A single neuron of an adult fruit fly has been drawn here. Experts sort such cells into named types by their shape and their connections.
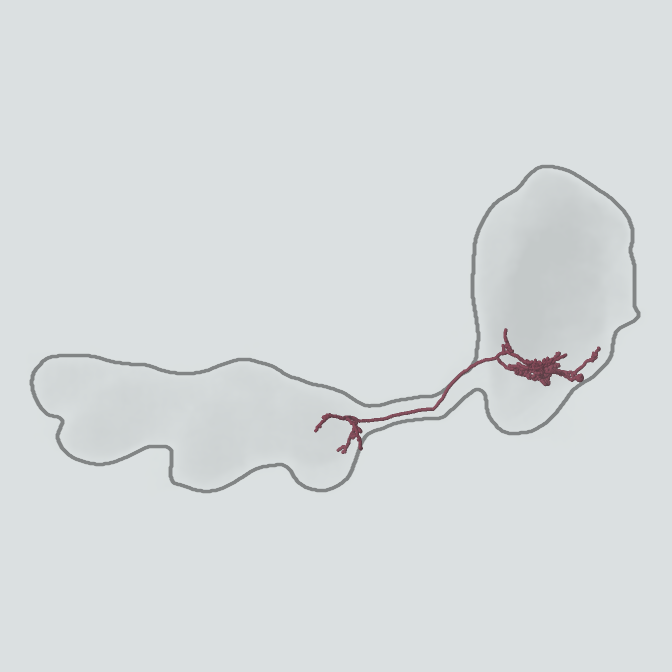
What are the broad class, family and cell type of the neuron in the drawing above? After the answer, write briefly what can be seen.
It is a descending neuron. The family is hemilineage MX12. The cell type is DNge019. The cell body is on the right of the picture. In this view it is wider than it is tall.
